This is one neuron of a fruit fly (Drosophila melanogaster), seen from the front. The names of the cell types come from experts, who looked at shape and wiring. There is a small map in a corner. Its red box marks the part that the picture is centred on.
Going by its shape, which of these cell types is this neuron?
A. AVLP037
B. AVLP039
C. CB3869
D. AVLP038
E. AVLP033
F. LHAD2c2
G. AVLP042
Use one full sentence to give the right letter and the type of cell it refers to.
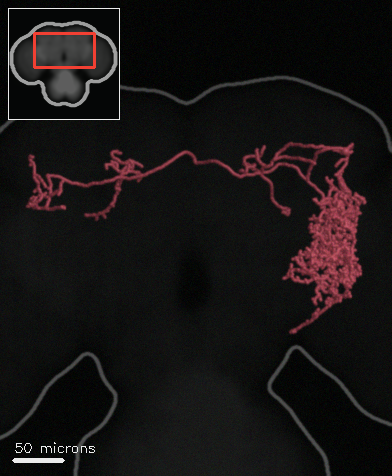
With respect to cell type, the neuron is AVLP033, option E.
